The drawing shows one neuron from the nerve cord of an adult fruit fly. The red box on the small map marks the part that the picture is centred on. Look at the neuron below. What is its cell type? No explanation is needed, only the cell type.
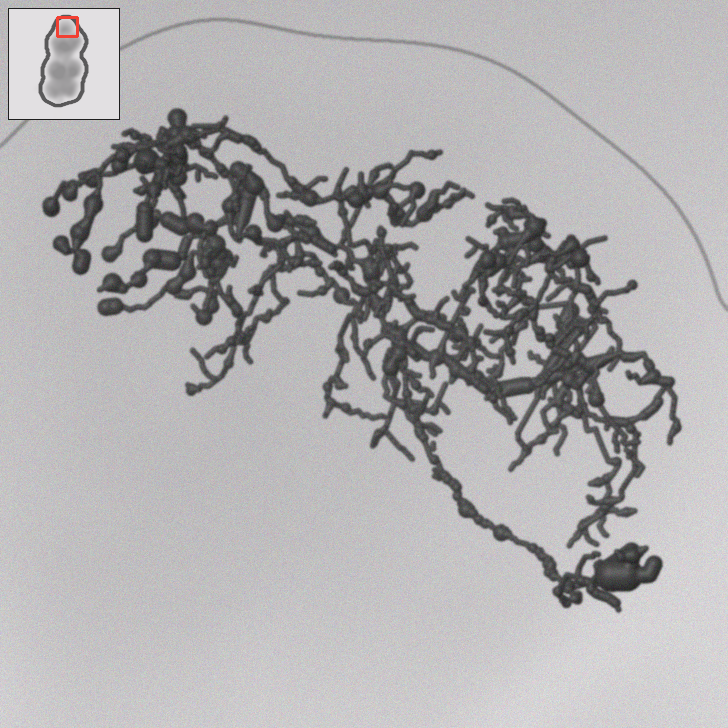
INXXX379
